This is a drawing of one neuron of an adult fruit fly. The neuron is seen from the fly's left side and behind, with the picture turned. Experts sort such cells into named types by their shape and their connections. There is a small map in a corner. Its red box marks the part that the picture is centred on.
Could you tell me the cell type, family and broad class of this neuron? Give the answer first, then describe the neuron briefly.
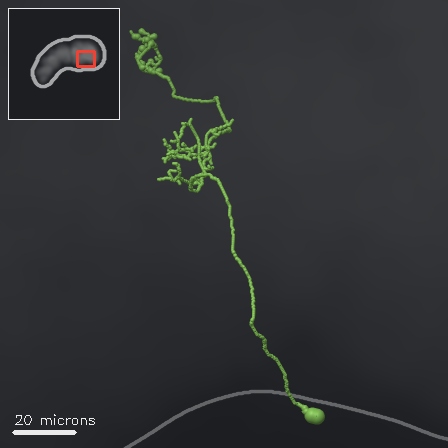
Its cell type is FR2. Its family is called class CX. This is a central-brain intrinsic neuron. By the scale bar it is about 130 microns tall in this view. As drawn here it is taller than it is wide.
